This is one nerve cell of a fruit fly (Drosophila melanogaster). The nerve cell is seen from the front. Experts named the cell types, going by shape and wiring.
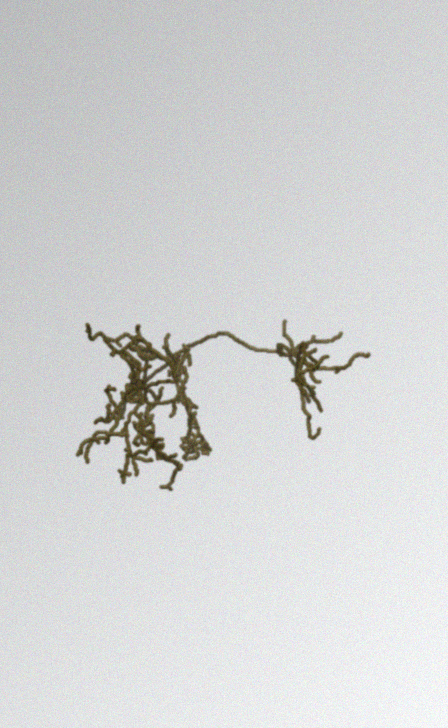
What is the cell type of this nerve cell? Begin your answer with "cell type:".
cell type: IN08B029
